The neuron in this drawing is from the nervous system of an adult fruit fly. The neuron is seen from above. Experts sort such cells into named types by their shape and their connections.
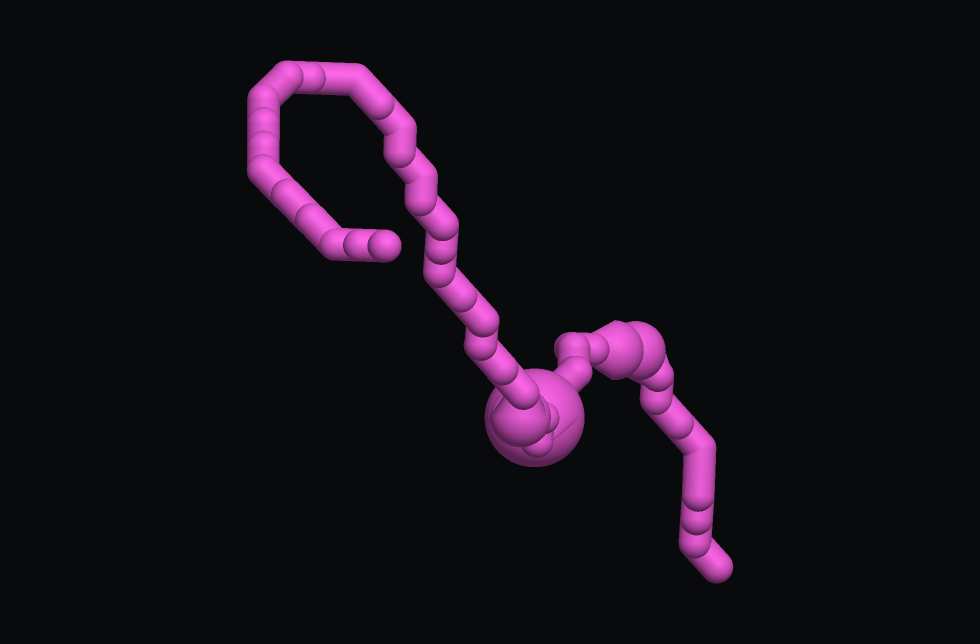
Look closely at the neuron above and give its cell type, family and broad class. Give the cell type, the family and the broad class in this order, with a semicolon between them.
LB3; class gustatory; sensory neuron entering the brain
